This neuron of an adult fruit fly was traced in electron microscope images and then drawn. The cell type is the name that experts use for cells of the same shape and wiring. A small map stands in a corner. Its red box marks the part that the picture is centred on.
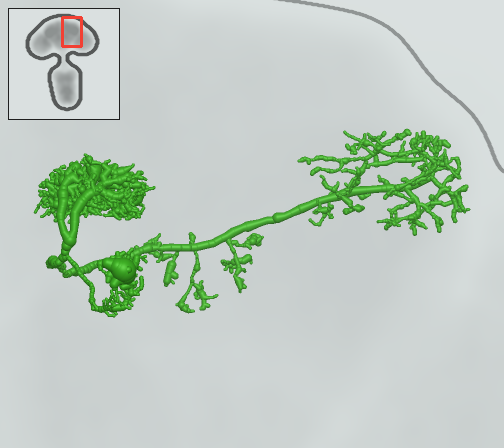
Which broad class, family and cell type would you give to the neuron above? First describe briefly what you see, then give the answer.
It lies in the brain. The cell body can be seen on the left of the picture. The picture shows dozens of branch ends. It is a central-brain intrinsic neuron. Its family is called class ALPN. The cell type is DP1m_adPN.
